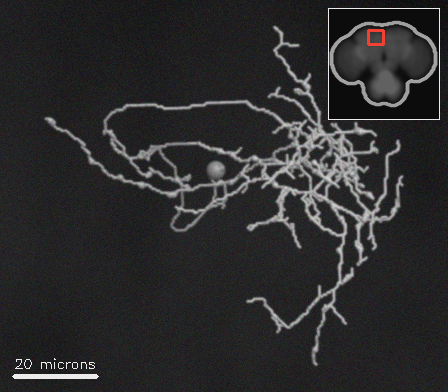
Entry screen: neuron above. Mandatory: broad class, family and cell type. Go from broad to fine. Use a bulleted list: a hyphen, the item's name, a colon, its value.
- broad class: central-brain intrinsic neuron
- family: hemilineage DM6_dorso_lateral
- cell type: SMP377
